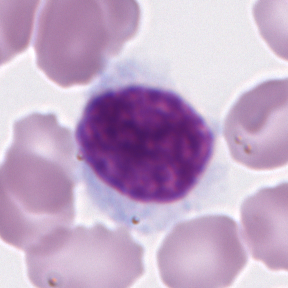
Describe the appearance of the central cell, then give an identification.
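Chromatin first: coarse and clumped, dark purple masses separated by lighter gaps. Next, cytoplasm: very pale blue, its band wider below the nucleus than at the left side. Then the outer edge: faint and ill-defined. Finally, the name: hairy cell.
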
